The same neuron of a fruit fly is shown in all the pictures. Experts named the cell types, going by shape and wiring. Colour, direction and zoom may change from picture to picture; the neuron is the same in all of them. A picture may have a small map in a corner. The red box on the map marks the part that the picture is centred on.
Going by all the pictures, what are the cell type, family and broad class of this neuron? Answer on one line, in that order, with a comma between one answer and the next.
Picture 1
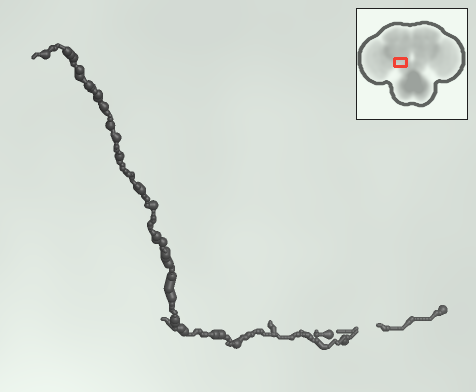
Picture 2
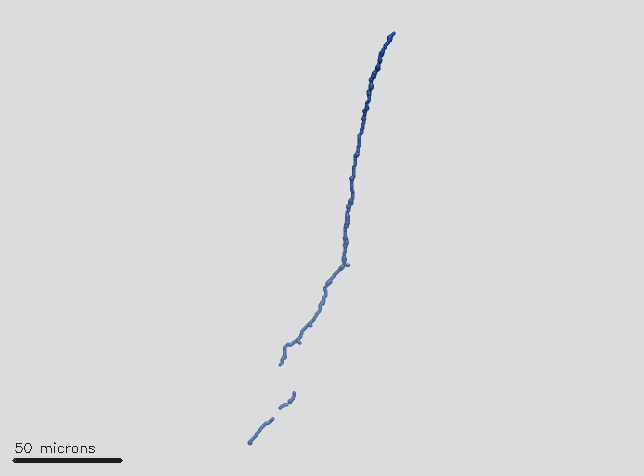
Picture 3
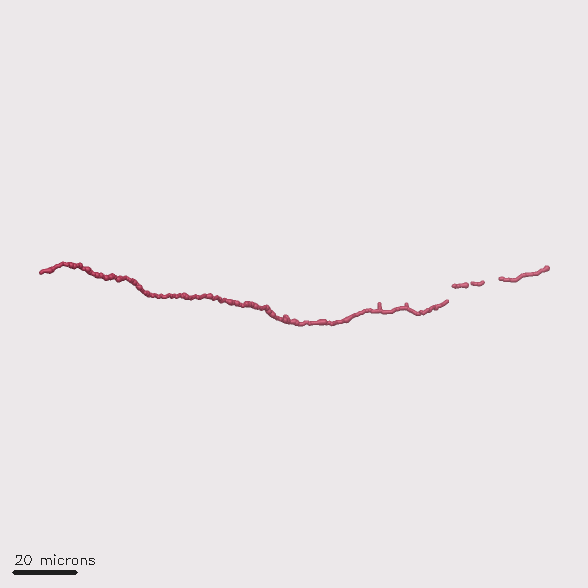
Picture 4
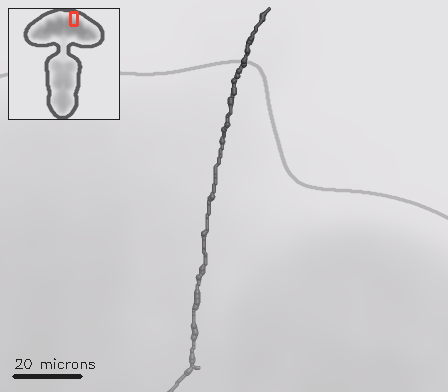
JO-EV6, class mechanosensory, sensory neuron entering the brain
